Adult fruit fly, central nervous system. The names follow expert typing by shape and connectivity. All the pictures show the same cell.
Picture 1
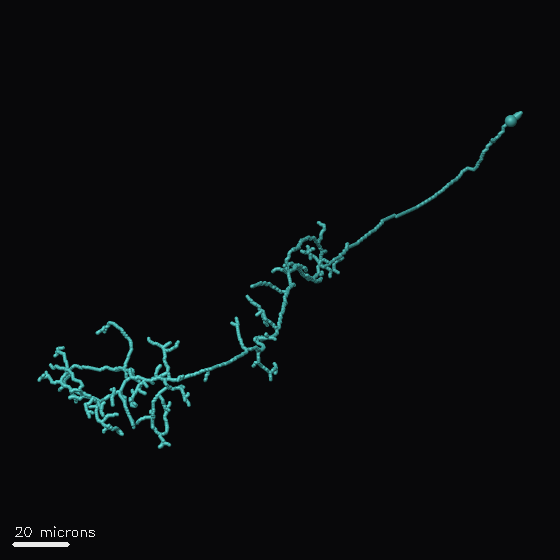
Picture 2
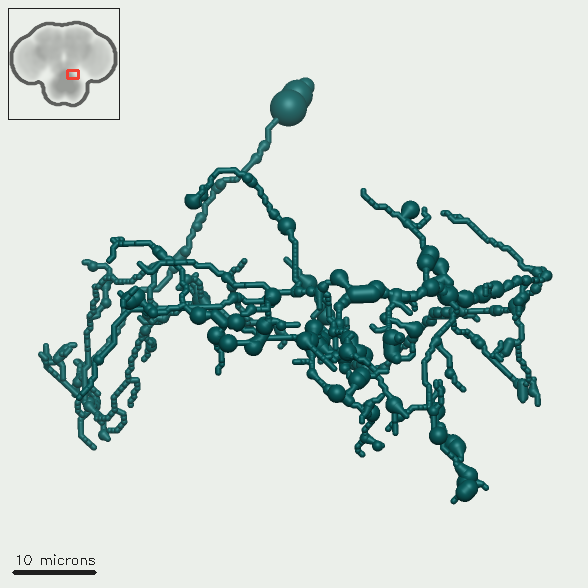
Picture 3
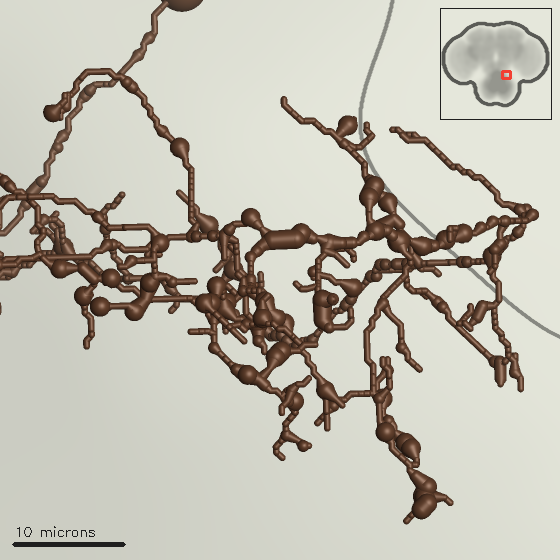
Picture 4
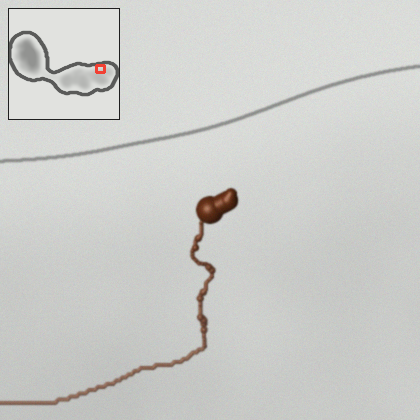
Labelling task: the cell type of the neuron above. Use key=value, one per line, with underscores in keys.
cell_type=IN03B088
